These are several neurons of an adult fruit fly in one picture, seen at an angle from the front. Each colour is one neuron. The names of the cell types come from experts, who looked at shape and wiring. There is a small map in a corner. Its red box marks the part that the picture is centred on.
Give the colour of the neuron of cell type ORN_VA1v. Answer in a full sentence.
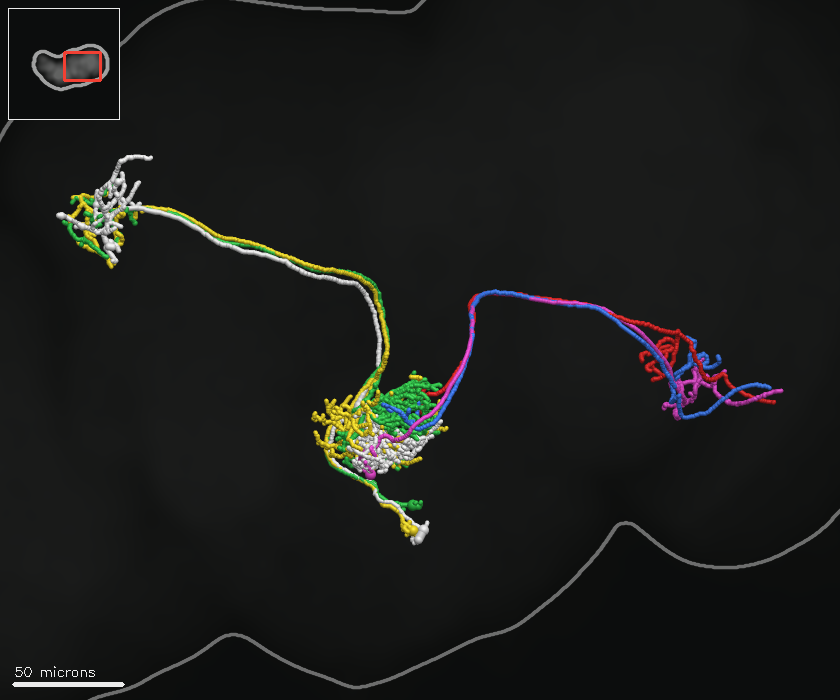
The colour is magenta.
